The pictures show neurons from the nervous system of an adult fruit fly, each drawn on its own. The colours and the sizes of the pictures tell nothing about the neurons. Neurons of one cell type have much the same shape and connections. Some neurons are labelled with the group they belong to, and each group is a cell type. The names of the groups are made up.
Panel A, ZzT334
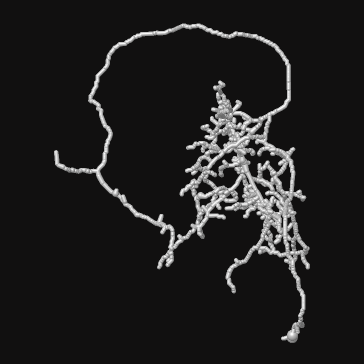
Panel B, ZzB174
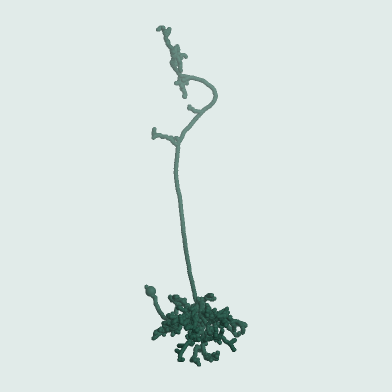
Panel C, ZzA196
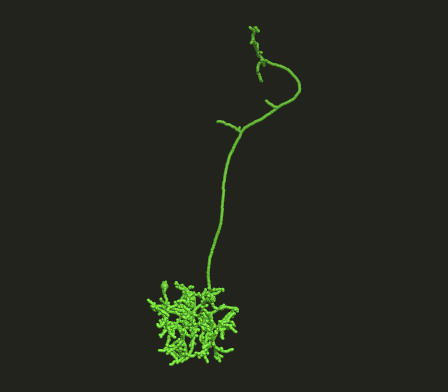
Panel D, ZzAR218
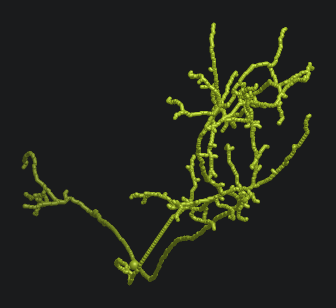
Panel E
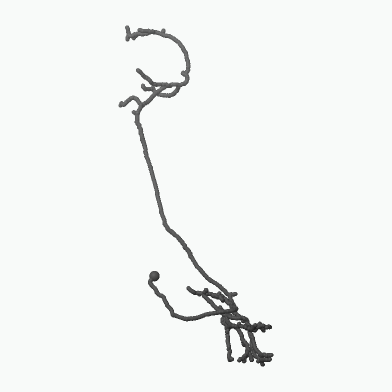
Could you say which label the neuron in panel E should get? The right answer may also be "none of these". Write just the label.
none of these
